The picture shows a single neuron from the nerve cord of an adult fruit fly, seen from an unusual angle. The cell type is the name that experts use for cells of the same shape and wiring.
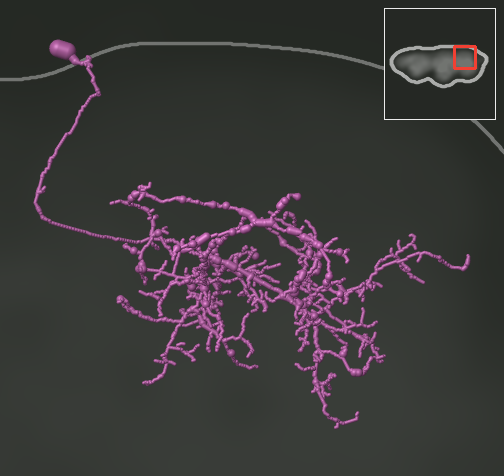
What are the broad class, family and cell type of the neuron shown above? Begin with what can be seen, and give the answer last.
As drawn here it is about as wide as it is tall. This is a nerve-cord intrinsic neuron. The family is hemilineage 21A. The cell type is IN21A042.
